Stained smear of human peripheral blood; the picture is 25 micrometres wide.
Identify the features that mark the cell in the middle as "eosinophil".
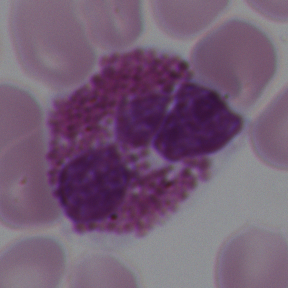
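Several features here fit an eosinophil. The cell is roughly round.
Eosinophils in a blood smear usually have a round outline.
Its cytoplasm is packed with coarse, round granules.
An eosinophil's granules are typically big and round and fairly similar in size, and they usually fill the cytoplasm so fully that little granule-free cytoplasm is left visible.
The nuclear lobes stain dense, dark purple, and no nucleoli can be seen in them. The cell measures about 17 micrometres across. The one departure from a plain round outline is the edge, which is bumpy, and the bumps are formed by granules.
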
